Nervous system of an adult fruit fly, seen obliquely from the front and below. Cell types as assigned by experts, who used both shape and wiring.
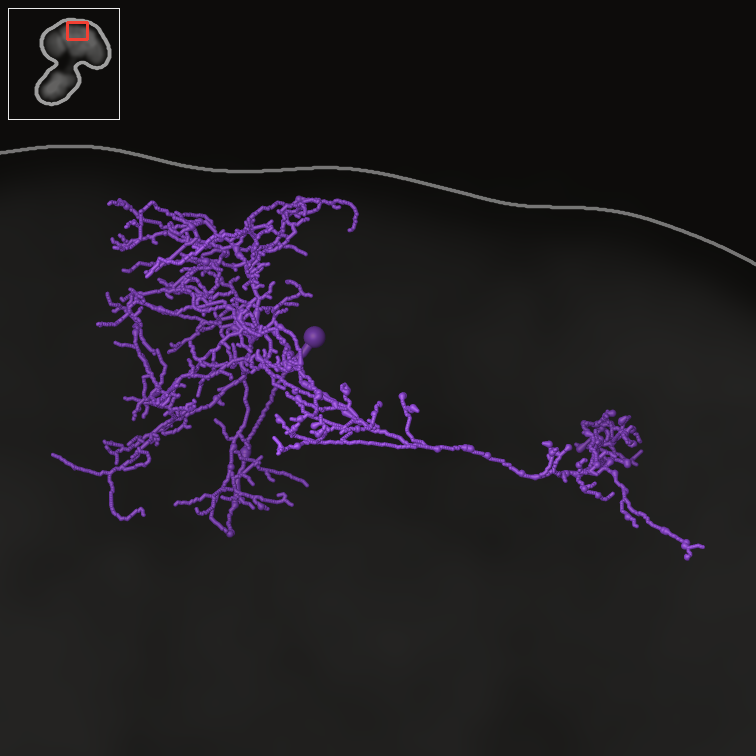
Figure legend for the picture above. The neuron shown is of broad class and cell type: central-brain intrinsic neuron; SMP374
